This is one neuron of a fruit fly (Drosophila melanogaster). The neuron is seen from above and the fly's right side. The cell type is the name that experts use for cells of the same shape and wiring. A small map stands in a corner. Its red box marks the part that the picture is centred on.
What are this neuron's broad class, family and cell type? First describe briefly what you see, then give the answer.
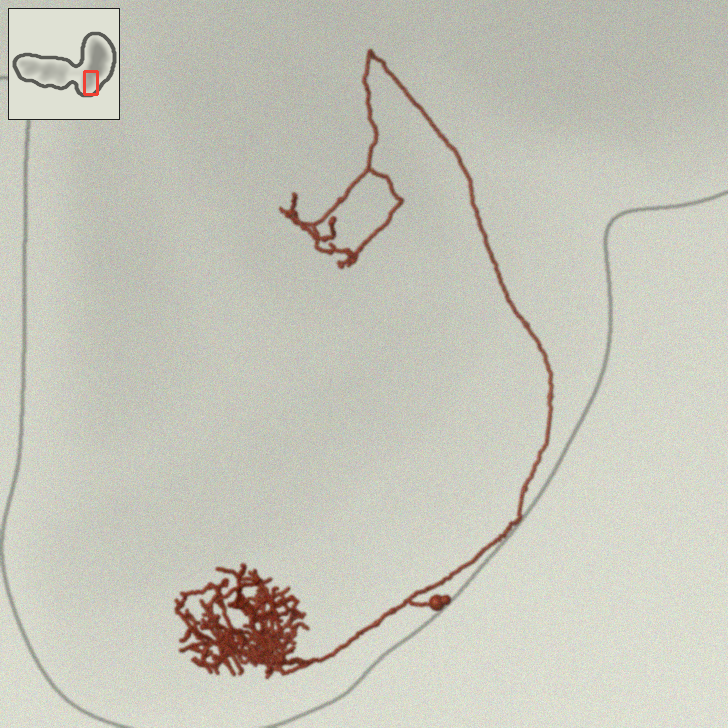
It is in the brain and does not reach the nerve cord. The cell body is at the bottom of the picture. Dozens of branch ends can be seen. It is an optic-lobe intrinsic neuron. The family is MeLo. Its cell type is MeLo2.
